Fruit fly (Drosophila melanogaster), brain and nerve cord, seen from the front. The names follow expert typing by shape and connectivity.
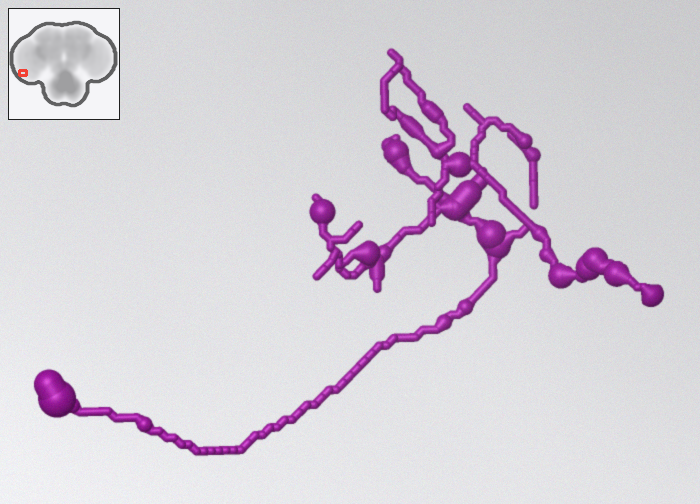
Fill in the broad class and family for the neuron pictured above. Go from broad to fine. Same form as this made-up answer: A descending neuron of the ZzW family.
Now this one: An optic-lobe intrinsic neuron of the Cm family.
